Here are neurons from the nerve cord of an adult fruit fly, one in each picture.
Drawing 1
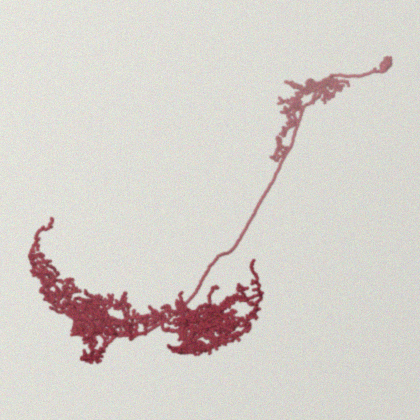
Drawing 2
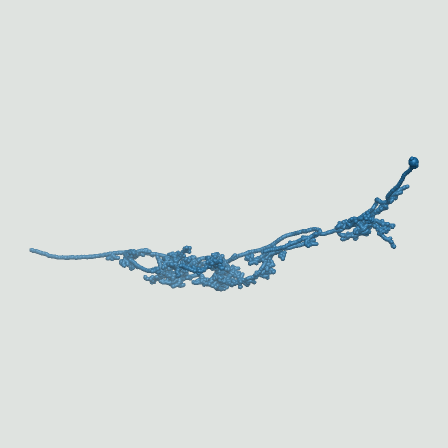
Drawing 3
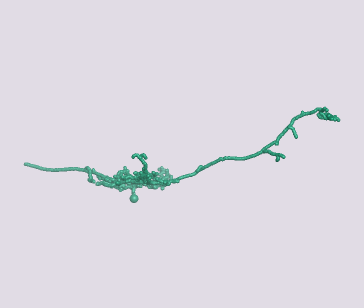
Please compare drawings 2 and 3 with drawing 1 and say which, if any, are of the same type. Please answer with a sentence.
Drawing 3 is of the same cell type.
